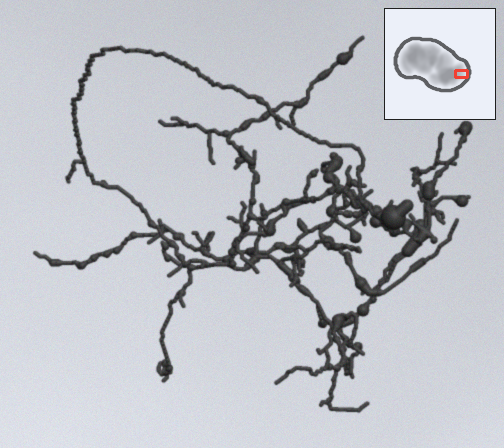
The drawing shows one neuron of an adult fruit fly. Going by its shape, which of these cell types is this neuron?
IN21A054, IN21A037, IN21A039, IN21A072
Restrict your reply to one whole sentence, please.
The type assigned to this neuron is IN21A072.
